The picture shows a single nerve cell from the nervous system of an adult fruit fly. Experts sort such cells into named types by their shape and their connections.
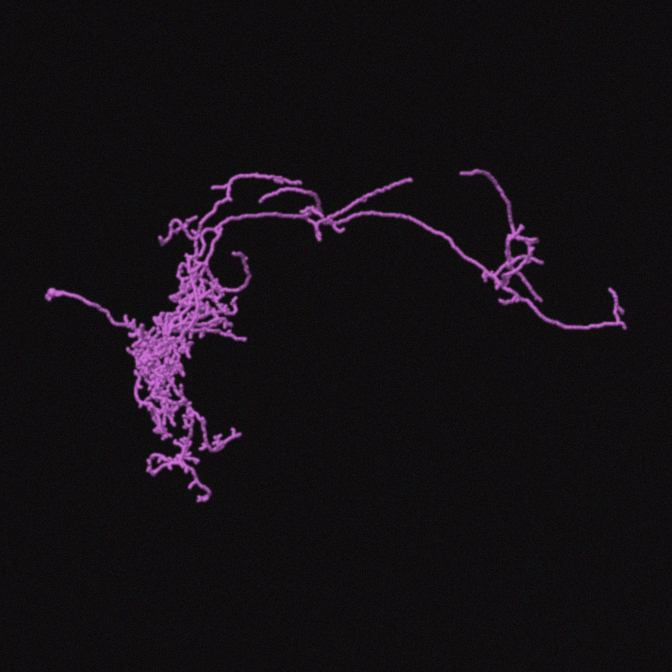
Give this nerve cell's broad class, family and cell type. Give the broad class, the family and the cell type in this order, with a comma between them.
central-brain intrinsic neuron, hemilineage SLPal2, AVLP750m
